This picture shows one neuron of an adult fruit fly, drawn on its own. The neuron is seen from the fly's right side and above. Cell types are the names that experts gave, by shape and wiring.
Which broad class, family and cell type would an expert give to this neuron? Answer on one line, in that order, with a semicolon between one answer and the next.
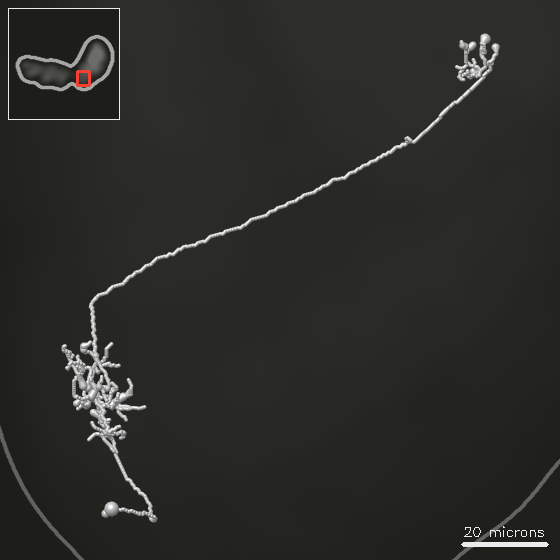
optic-lobe intrinsic neuron; Tm; Tm5b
